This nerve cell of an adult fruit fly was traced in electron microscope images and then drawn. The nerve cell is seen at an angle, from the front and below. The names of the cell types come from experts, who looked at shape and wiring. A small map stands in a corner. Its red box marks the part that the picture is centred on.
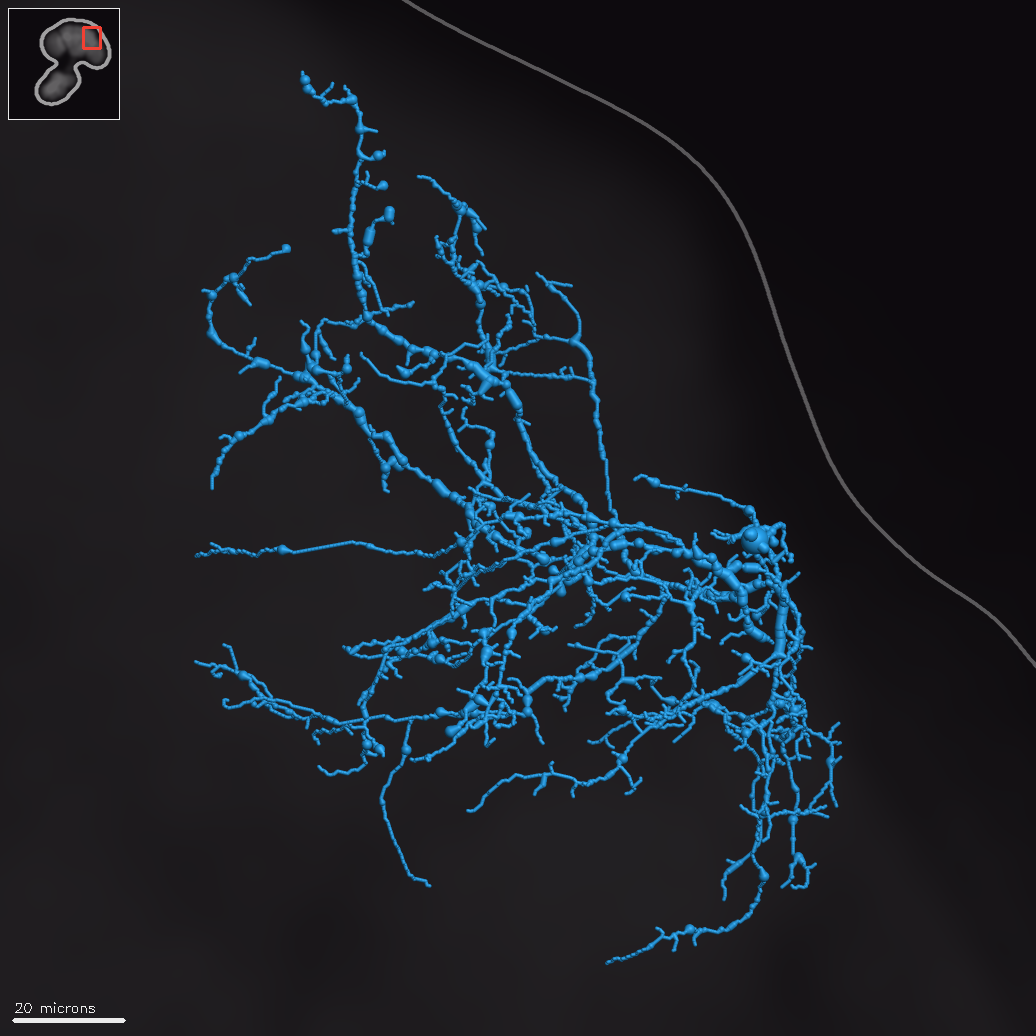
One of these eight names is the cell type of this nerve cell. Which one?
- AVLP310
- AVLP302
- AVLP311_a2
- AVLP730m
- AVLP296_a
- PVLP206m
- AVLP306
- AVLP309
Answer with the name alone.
AVLP730m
